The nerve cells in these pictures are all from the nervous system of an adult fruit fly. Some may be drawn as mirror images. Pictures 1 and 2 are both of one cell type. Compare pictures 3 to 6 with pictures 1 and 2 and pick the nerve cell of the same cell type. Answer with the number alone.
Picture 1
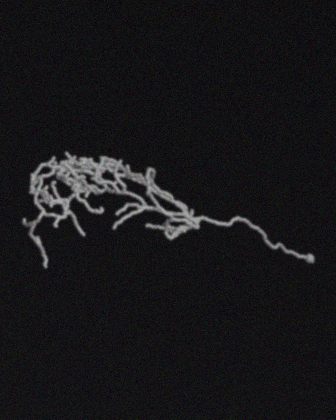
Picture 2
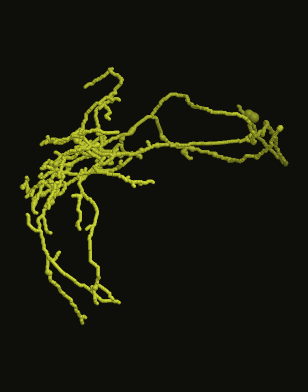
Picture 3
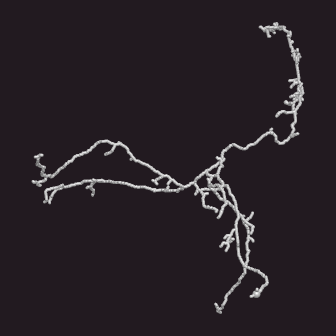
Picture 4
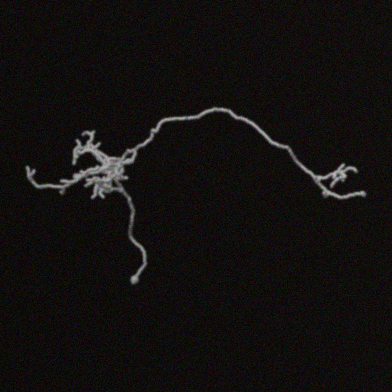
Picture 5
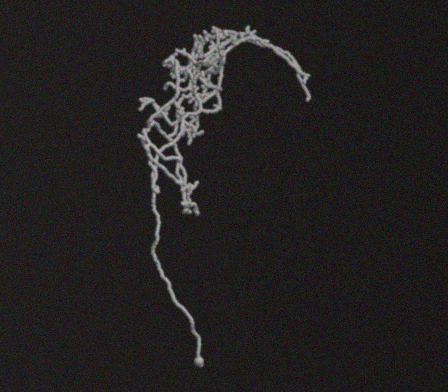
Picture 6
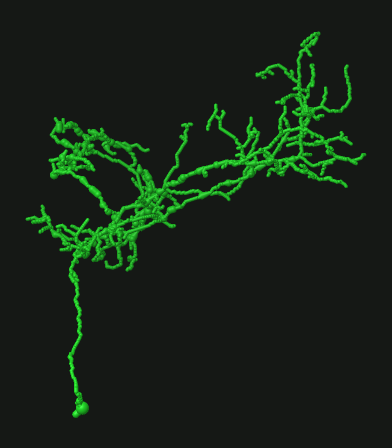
5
